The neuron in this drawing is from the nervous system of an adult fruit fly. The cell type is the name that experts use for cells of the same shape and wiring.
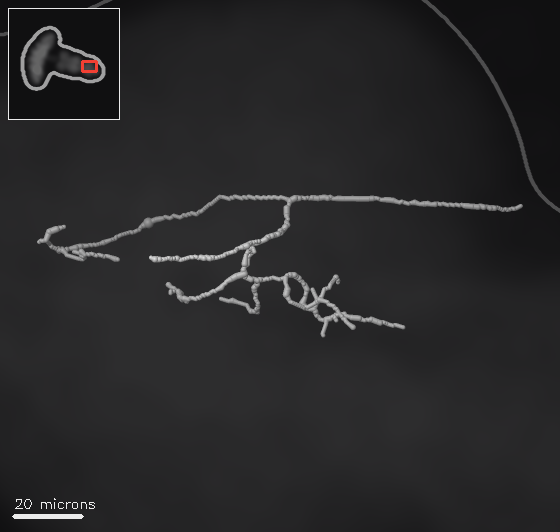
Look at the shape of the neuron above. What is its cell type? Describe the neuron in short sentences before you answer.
By the scale bar it is about 140 microns wide in this view. As drawn here it is more than twice as wide as it is tall. Its broad class is sensory neuron entering the nerve cord. Its cell type is SNxx15.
